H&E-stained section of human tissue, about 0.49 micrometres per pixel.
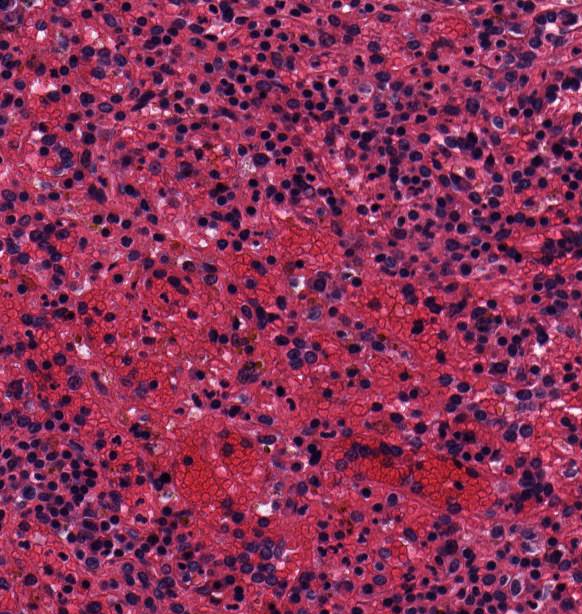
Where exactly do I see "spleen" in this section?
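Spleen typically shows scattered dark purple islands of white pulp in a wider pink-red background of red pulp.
Against that: no islands here; the whole field is one diffuse sheet of cells, without glands, follicles or other organised units.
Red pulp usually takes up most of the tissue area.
With it: tightly packed red blood cells forming bright red patches between the nucleated cells, most prominent in the centre and lower middle.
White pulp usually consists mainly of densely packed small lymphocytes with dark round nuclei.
In keeping: many small dark nuclei here, with only a scant rim of cytoplasm. No fat cells or epithelium anywhere in the field.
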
